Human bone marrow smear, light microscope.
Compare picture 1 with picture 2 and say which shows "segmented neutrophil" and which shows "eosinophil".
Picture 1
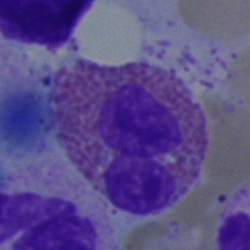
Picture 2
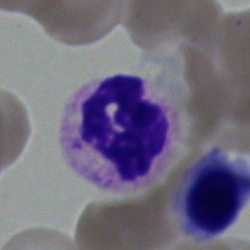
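Picture 1 is an eosinophil, and picture 2 is a segmented neutrophil. The granules separate them best: in picture 1 they are coarse and rounded rather than fine, and some lie loose beyond the upper right edge of the cell.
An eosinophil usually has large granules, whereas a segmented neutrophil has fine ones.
The chromatin does not tell them apart, being dense and dark purple in picture 1 and dark purple and densely clumped in picture 2.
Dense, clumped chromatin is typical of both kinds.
In picture 1 the nucleus sits toward the right, leaving a wider band of cytoplasm on the left, and the outline is roughly round. Picture 2 has a round, smooth outline and no visible nucleoli.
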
